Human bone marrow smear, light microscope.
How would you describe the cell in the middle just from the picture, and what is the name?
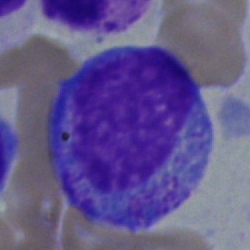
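Round to slightly oval, this cell has a smooth outline. Finely stippled chromatin carries scattered small pale spots. The cytoplasm forms a crescent, widest at the lower right, and no clear vacuoles are seen in it. Name: promyelocyte.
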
